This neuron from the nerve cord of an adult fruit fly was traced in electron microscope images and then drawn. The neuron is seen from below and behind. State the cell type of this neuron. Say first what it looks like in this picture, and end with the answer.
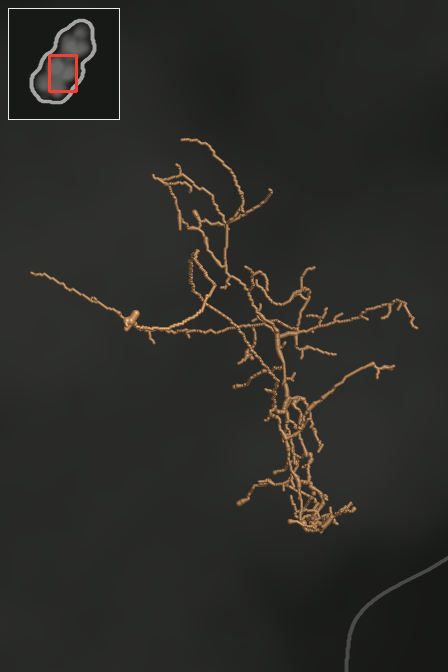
Dozens of branch ends can be seen. As drawn here it is about as wide as it is tall. This is a nerve-cord intrinsic neuron. It is of cell type IN06B079.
